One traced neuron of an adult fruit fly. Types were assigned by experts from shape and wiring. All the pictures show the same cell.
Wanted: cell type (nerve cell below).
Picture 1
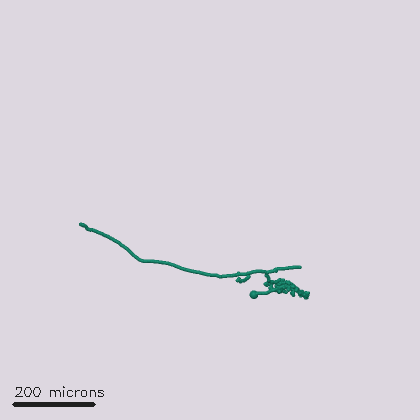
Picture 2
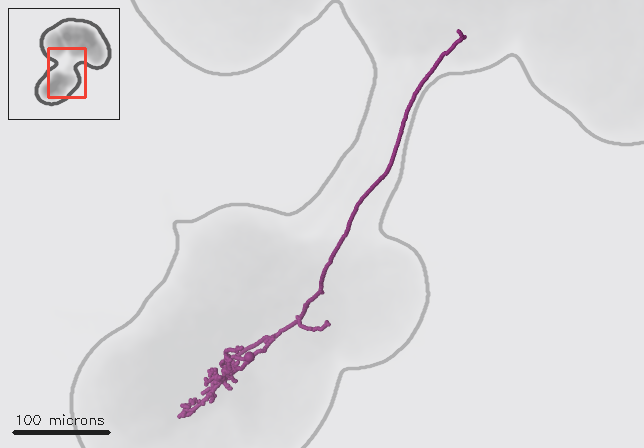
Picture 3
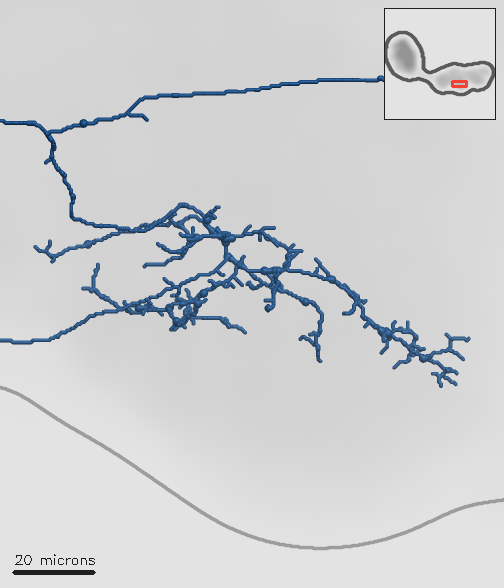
AN10B039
